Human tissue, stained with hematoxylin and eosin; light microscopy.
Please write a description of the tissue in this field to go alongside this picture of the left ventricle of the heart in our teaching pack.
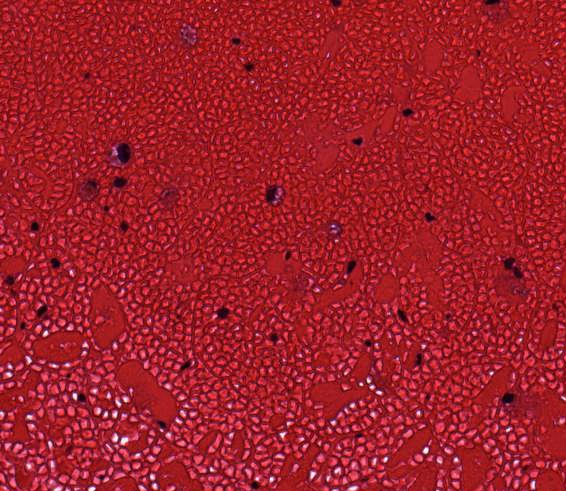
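First, tightly packed red blood cells fill the whole field as a fine honeycomb-like mosaic. Second, small, dark, round white blood cell nuclei are sparsely scattered, singly. Third, in the upper left, a few larger cells with purple, irregular nuclei stand out. Fourth, tiny white gaps between the packed red cells are most conspicuous toward the bottom.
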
